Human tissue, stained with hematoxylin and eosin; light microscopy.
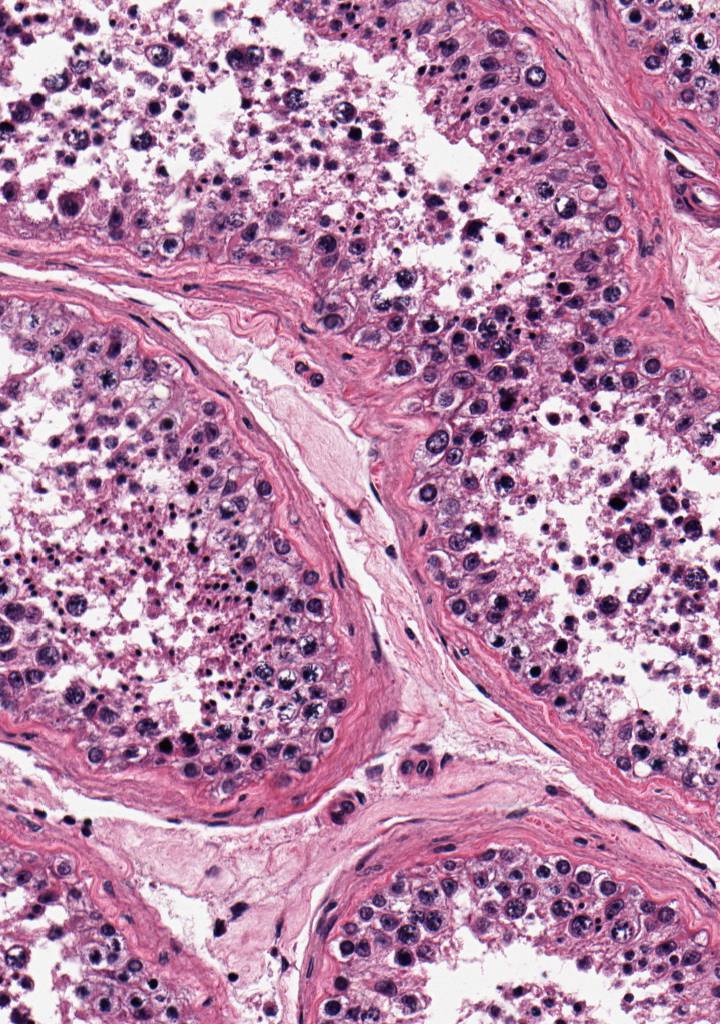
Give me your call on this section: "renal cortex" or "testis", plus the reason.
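This is testis. Parts of several rounded tubules fill the field, crowded with rounded cells whose round dark nuclei often show coarse clumped chromatin. Many small, very dark condensed nuclei lie toward tubule centres, where loosely arranged cells leave irregular clear spaces, not an open lumen.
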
